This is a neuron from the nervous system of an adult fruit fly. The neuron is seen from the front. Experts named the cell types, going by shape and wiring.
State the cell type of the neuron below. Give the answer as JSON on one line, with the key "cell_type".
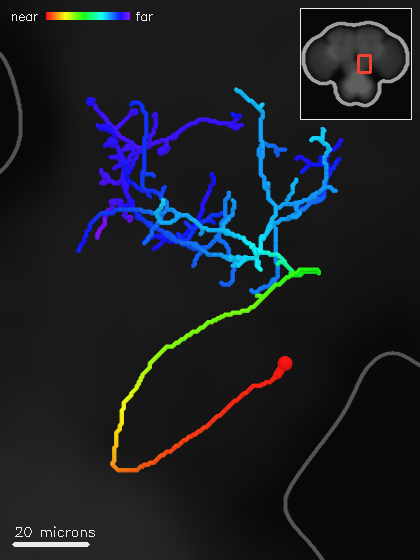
{"cell_type": "PS323"}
